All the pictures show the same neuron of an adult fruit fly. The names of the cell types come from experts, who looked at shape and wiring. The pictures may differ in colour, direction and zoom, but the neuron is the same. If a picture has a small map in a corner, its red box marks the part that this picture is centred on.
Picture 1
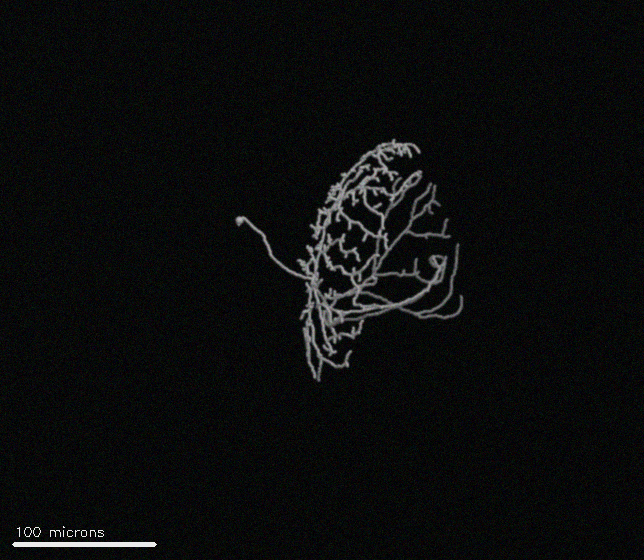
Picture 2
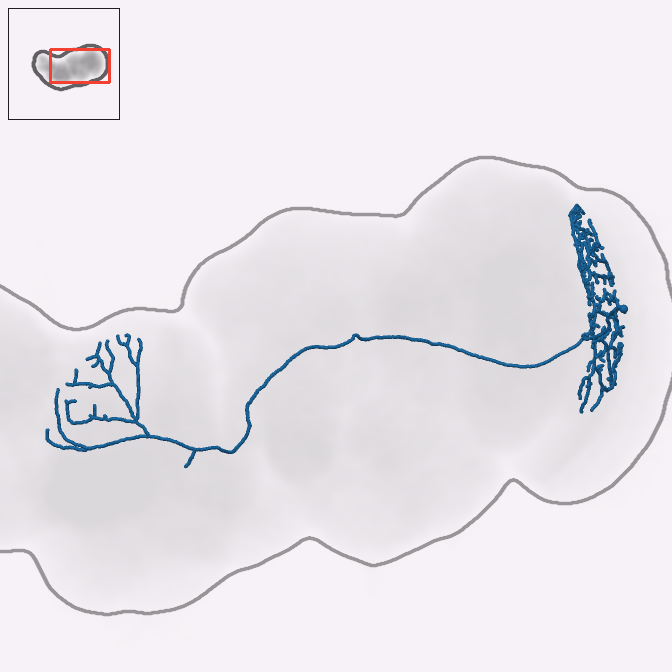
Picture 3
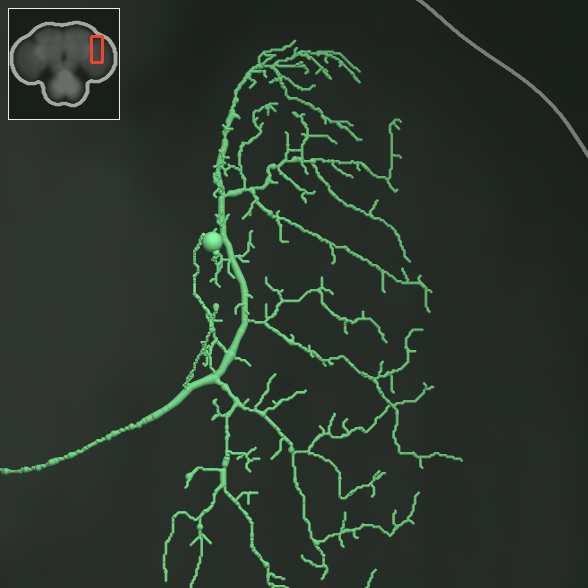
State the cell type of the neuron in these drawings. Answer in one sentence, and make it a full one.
The neuron belongs to cell type MeVPMe10.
